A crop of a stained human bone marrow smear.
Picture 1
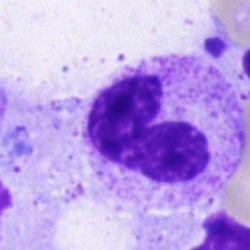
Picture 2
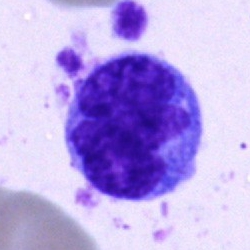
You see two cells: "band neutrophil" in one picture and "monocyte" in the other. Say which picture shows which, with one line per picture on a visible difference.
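Picture 1 is a band neutrophil. The cytoplasm is plentiful and pale lilac.
Picture 2 is a monocyte. The nucleus fills most of the cell.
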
